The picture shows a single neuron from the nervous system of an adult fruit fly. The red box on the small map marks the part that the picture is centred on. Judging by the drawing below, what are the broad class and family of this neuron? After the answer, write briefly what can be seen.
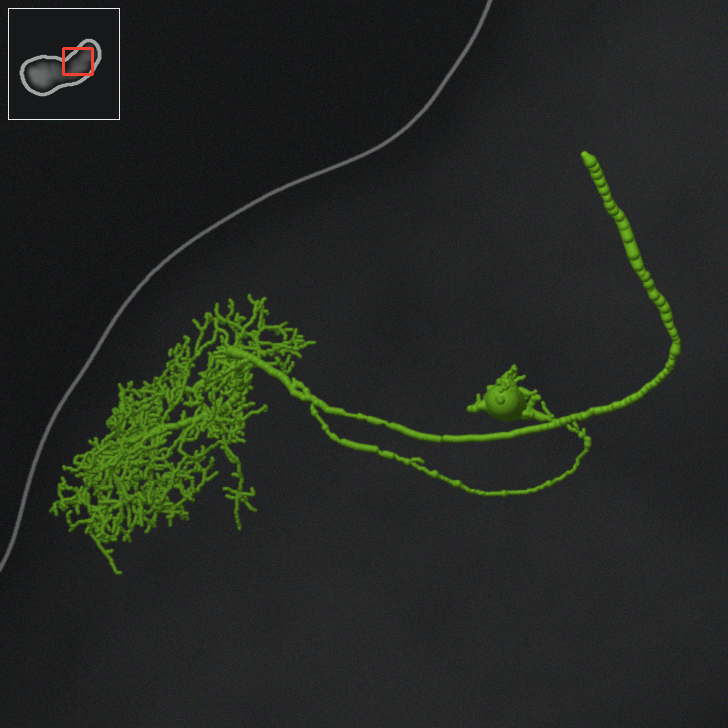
It is a motor neuron of the nerve cord. Its family is hemilineage 03B. In this view it is wider than it is tall.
